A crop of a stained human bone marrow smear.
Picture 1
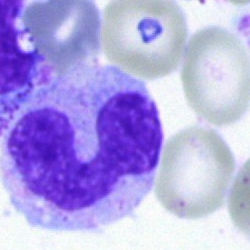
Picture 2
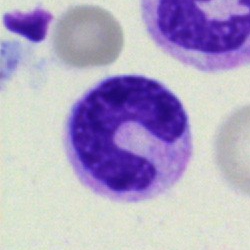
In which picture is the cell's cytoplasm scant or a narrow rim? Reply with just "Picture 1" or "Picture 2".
Picture 2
